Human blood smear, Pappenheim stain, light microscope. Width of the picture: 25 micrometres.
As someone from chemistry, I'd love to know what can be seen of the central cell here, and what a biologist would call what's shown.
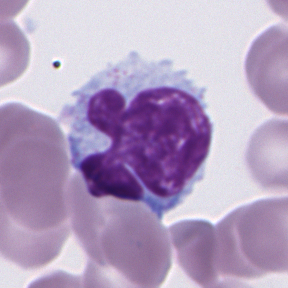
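First, the chromatin is fine and lacy, with paler streaks rather than coarse dense clumps. Second, the cytoplasm is pale grey-blue, its rim widest above the nucleus. Third, fine pink-purple granules are scattered through the cytoplasm. The cell is a monocyte.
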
